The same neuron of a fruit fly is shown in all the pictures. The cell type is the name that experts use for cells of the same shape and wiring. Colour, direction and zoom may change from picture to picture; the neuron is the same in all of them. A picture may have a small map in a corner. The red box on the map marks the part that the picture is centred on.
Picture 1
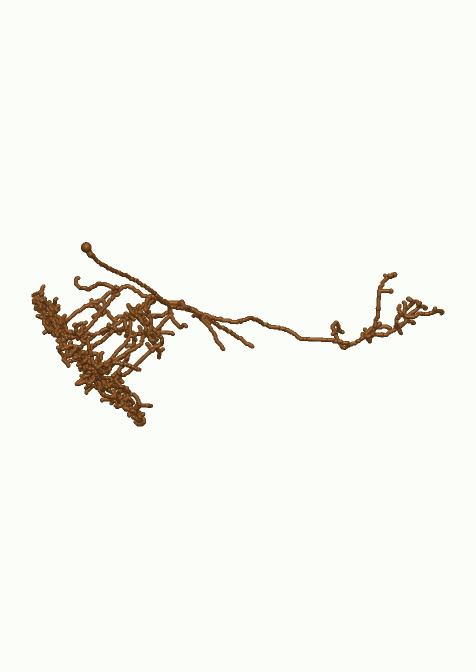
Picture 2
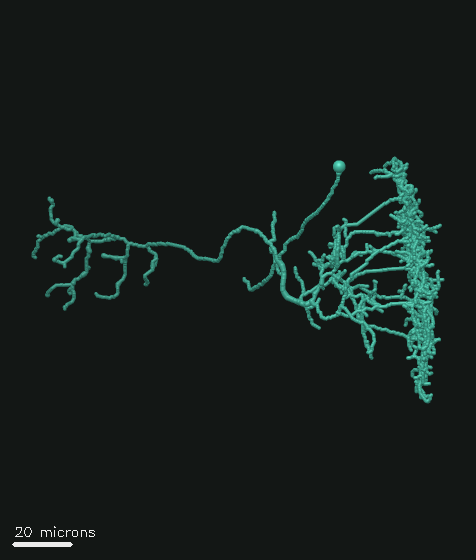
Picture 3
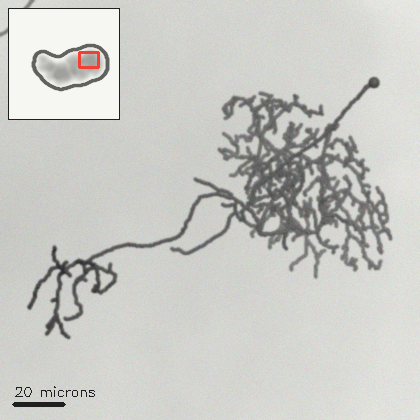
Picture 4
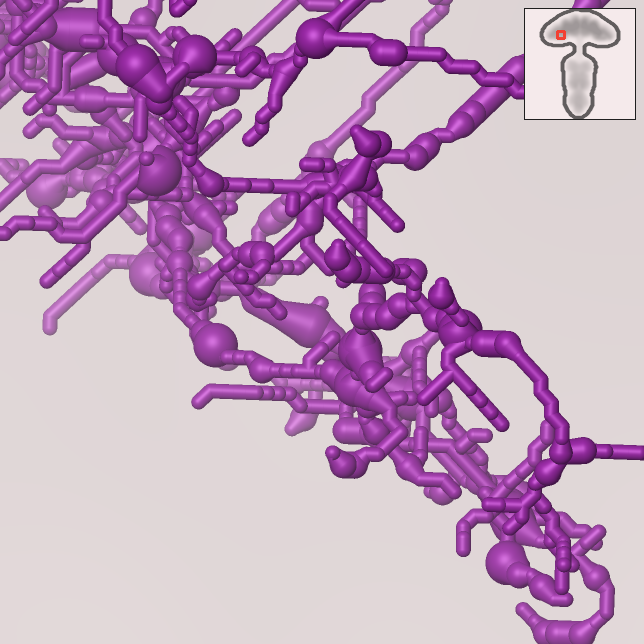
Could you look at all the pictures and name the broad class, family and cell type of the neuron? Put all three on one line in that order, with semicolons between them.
visual projection neuron; hemilineage LHl4_posterior; LC35b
